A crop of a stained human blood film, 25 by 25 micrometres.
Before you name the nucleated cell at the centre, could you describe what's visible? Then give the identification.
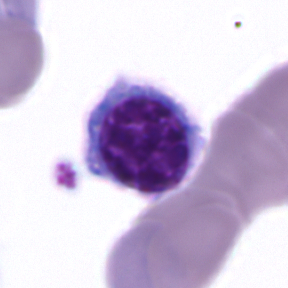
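The nucleus is round in outline and about 8 micrometres across, with no nucleoli visible. Its chromatin is dark purple and coarsely clumped, with paler streaks between the clumps. The rim of cytoplasm is wider on the left of the nucleus than on the right, and its outer edge is slightly ragged rather than smooth. This is a plasma cell.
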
